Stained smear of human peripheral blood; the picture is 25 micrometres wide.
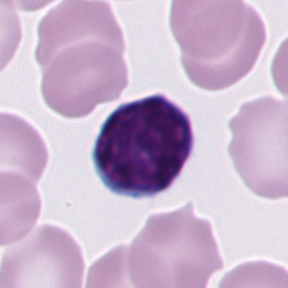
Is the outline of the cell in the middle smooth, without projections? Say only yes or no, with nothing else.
Yes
